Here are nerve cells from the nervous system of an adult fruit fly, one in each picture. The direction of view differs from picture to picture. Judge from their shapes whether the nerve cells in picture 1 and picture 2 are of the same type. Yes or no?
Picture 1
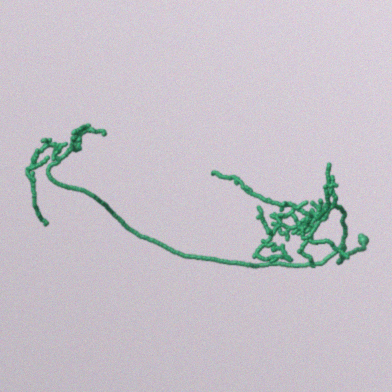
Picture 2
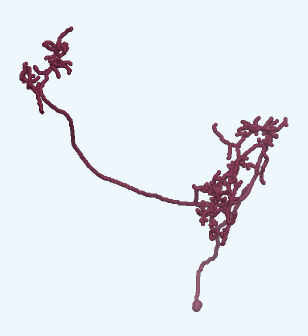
yes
